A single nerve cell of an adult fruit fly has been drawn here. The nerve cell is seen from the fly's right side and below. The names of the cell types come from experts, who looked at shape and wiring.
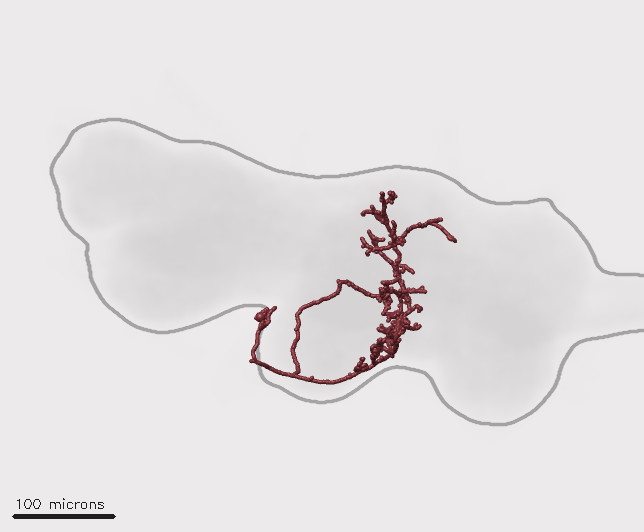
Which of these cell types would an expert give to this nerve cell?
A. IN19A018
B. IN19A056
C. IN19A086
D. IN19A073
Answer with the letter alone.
B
